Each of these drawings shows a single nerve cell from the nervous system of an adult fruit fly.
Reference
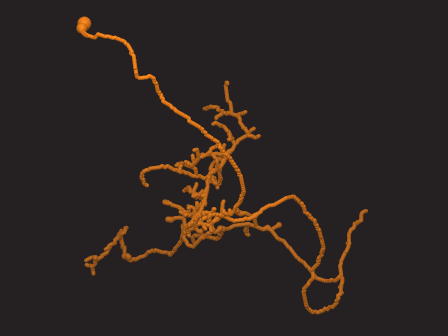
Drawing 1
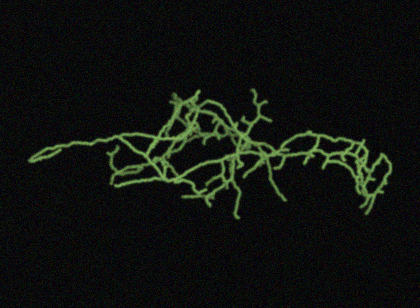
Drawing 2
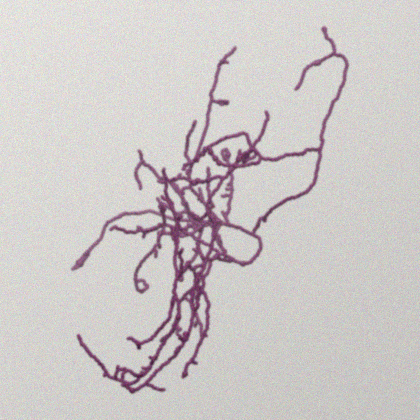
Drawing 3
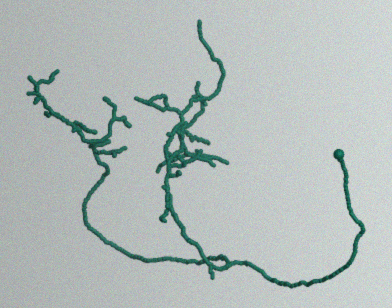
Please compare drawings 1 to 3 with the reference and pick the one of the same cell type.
Drawing 3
